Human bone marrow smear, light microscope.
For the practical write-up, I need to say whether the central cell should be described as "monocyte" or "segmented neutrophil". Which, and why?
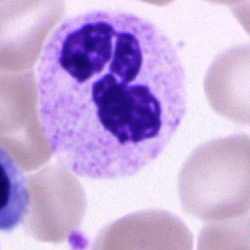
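Segmented neutrophil, not monocyte. The nucleus is divided into three lobes.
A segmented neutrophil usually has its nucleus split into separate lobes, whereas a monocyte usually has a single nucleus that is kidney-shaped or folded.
The cytoplasm here is pale pinkish-lilac rather than grey-blue.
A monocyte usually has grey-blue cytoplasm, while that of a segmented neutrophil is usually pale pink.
The chromatin is also coarsely clumped, and fine lilac granules are scattered through the cytoplasm.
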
